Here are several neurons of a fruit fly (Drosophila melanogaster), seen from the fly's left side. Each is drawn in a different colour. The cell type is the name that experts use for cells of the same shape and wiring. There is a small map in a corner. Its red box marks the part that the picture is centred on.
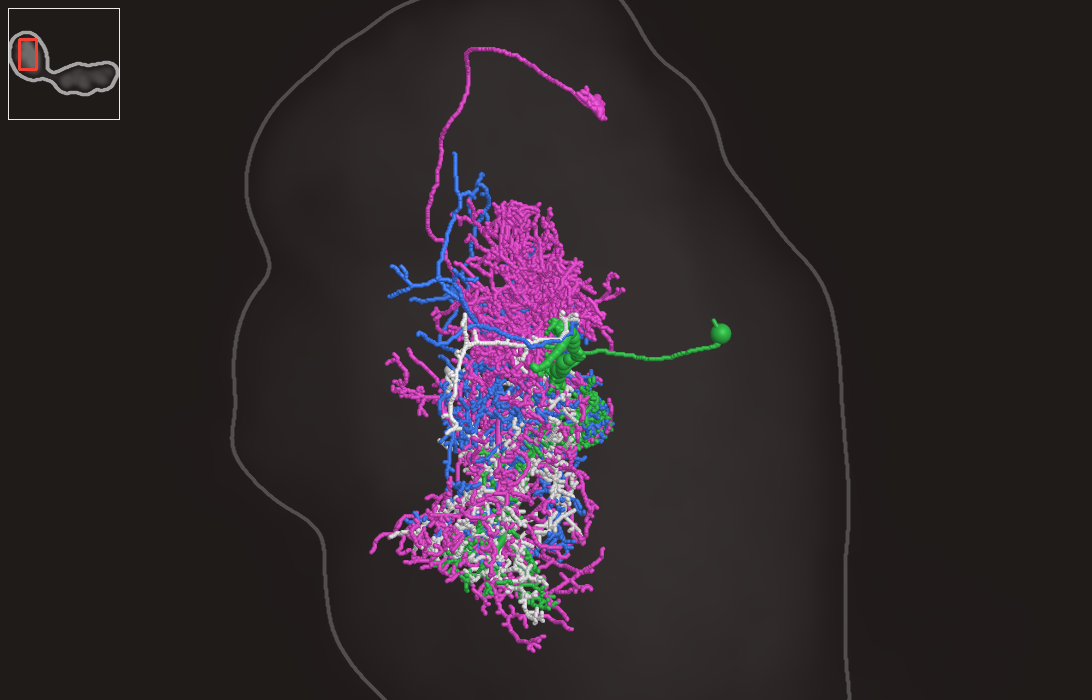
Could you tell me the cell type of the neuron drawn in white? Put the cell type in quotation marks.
"AVLP429"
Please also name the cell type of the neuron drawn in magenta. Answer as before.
"PVLP010"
